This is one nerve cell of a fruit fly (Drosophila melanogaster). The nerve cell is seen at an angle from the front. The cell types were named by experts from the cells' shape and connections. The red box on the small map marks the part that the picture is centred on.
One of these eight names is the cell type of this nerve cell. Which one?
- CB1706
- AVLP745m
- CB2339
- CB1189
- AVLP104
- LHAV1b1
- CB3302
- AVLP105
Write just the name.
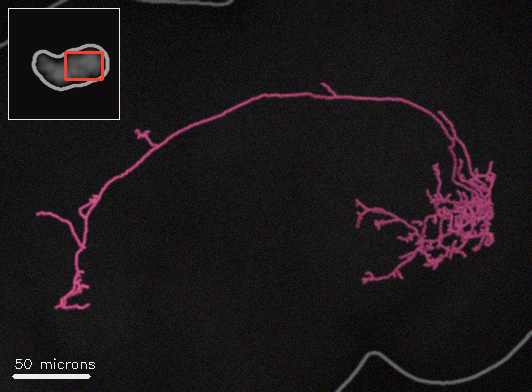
CB1706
